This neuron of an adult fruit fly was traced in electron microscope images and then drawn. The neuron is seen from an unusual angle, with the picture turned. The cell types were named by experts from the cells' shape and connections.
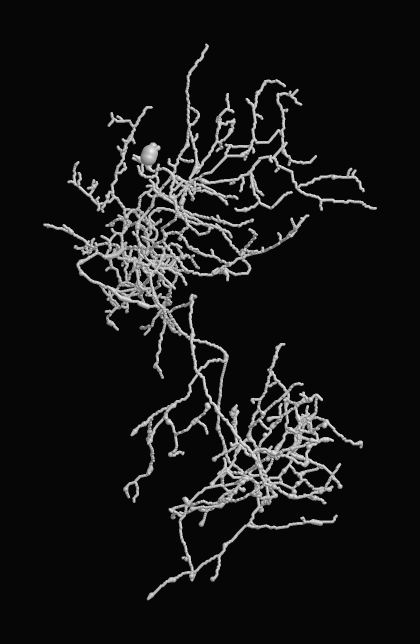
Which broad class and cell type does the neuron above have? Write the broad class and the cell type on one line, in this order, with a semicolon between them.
central-brain intrinsic neuron; SMP089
